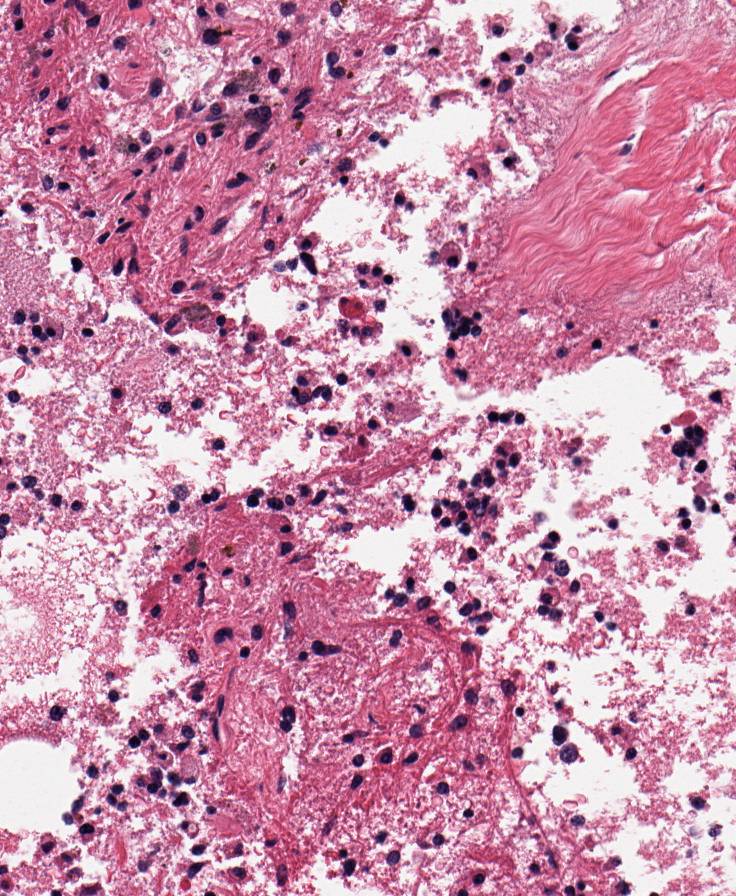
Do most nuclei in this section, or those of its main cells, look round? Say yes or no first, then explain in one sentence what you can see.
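Yes. Small round, dark-staining nuclei are the most numerous, scattered singly and in small clusters throughout the field.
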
